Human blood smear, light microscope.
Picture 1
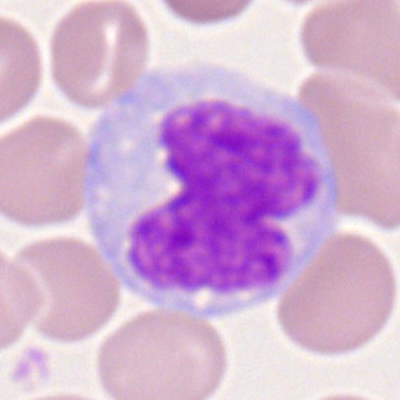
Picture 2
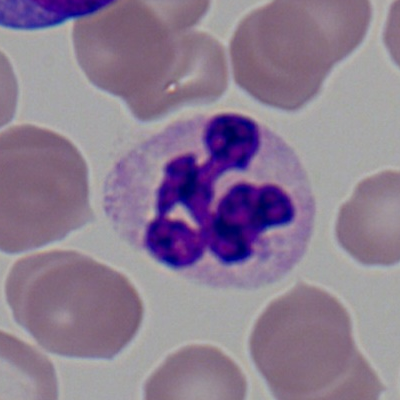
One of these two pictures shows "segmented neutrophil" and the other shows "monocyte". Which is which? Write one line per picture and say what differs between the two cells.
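The cell in picture 1 is a monocyte. A few small clear vacuoles lie in the cytoplasm.
The cell in picture 2 is a segmented neutrophil. The cytoplasm contains no vacuoles.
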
